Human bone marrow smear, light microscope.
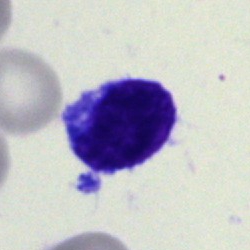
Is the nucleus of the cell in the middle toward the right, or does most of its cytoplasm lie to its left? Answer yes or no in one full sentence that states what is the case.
Yes, the nucleus of this cell lies toward the right.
